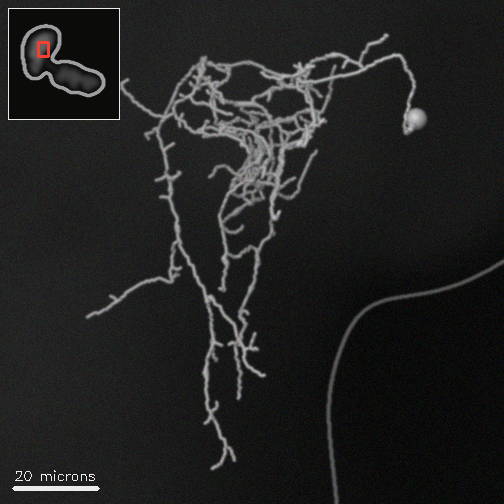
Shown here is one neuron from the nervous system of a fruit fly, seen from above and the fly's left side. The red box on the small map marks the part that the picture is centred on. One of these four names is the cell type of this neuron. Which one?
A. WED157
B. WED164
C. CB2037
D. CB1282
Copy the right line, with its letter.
D. CB1282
